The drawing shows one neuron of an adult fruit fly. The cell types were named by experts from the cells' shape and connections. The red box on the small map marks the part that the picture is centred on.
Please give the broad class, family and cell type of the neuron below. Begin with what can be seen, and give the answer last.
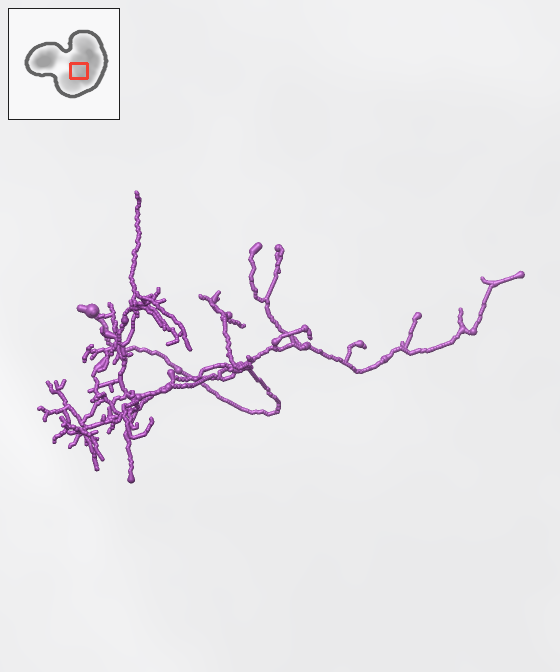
Its cell body lies on the left of the picture. Dozens of branch ends can be seen. It is a central-brain intrinsic neuron. Its family is hemilineage DM5_ventral. Its cell type is WED164.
